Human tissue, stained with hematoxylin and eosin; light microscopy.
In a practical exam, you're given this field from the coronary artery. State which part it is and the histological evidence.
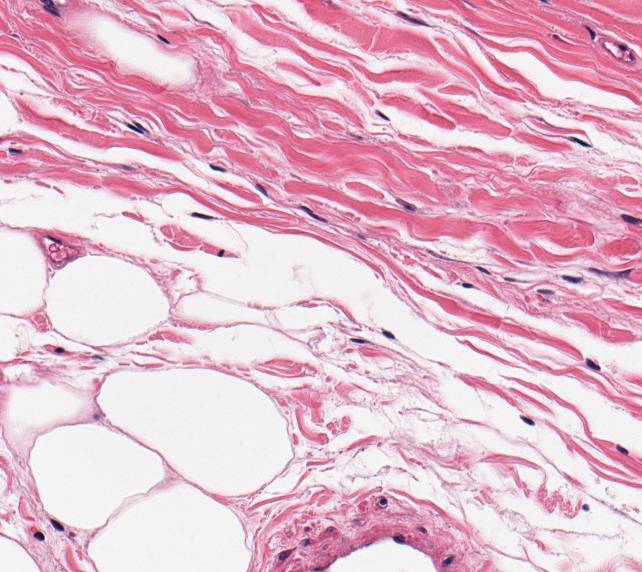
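The tissue here is tunica adventitia. Dense pink collagen bundles, many separated by white clefts, fill the upper part, with fat cells in the lower left.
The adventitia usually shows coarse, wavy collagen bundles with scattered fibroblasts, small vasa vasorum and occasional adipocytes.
Sparse thin, dark, elongated fibroblast nuclei lie between the bundles, parallel to them. At the bottom centre, a curved vessel wall containing several nuclei borders a clear lumen. Collagen bundles with sparse fibroblasts set it apart from the tunica intima, which usually has a pale, finely fibrillar matrix containing smooth muscle cells.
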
